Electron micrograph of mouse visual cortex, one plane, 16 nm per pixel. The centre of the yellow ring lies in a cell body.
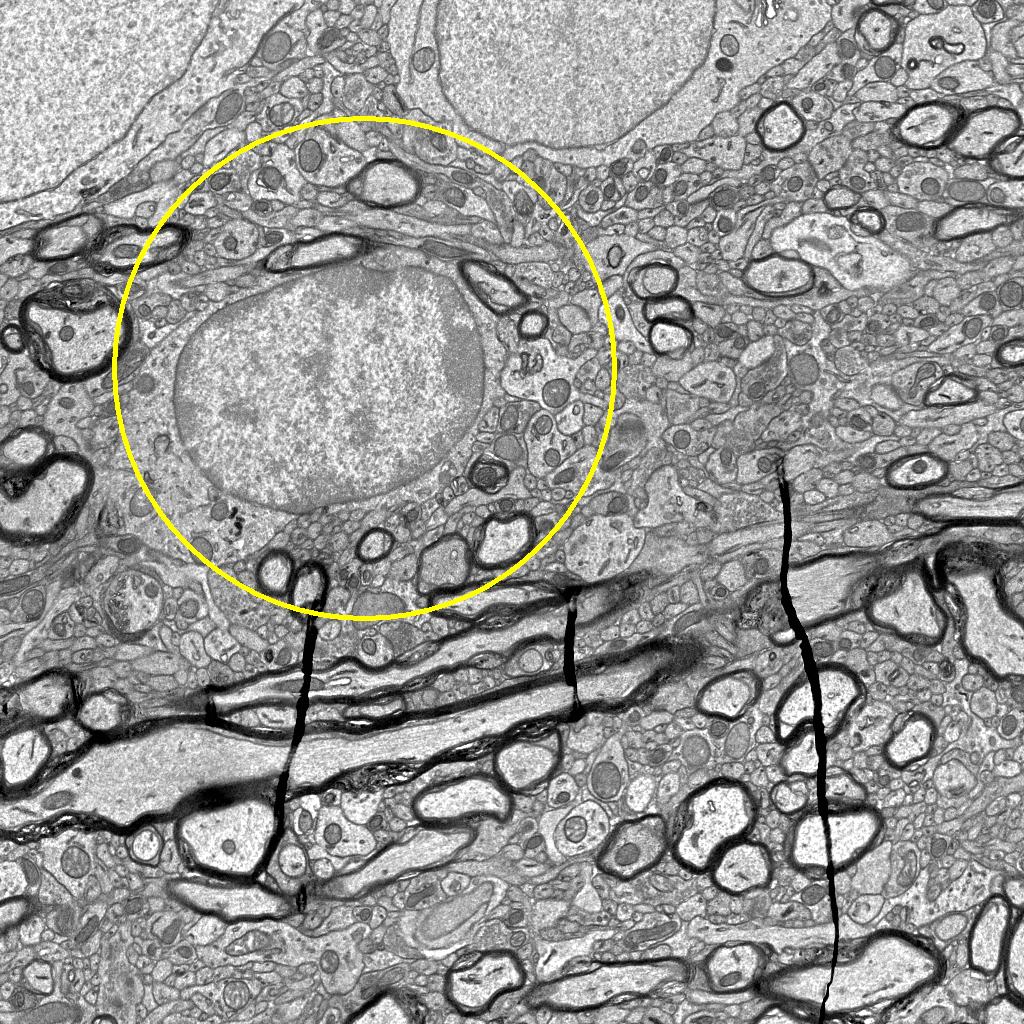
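Oligodendrocyte at the centre of the yellow ring. Its nucleus is a large oval, longer from side to side than from top to bottom, with a smooth envelope lacking deep folds. No distinct nucleolus is visible in this section. A small cluster of very dark granules lies in the cytoplasm below the nucleus's lower left.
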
